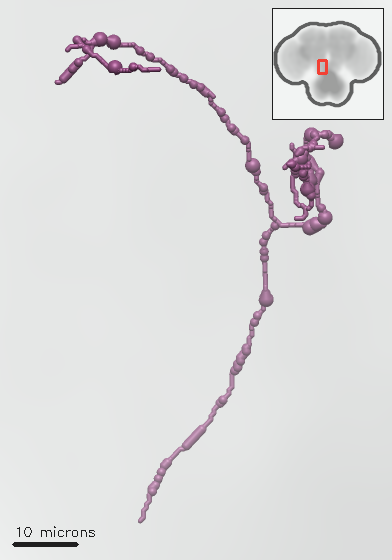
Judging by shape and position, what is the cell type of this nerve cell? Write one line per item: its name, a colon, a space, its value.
cell type: LB2a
